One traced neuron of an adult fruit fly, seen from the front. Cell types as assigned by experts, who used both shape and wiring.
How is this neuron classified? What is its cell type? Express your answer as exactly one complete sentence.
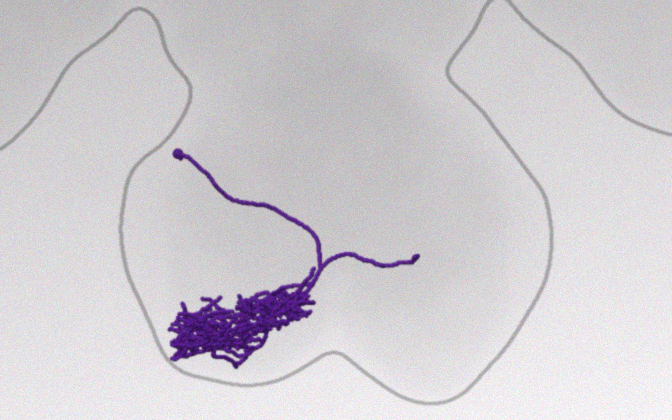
The neuron here falls under cell type IN23B027.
